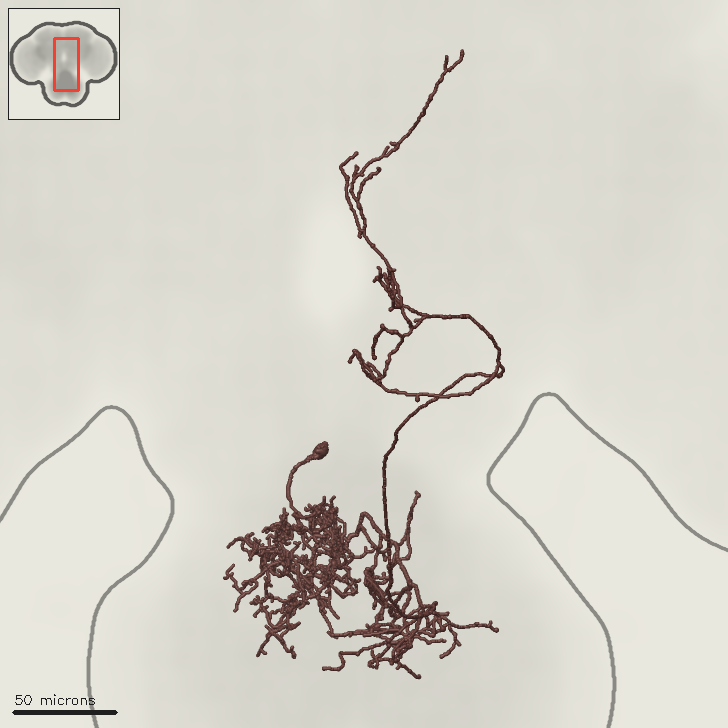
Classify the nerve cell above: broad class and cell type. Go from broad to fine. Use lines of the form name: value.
broad class: ascending neuron
cell type: ANXXX152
